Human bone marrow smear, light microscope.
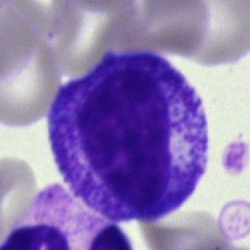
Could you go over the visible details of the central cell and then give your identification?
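Nucleus off-centre, toward the left of the cell. Cytoplasmic rim wider on the right than on the left. Cytoplasm crowded with many purple granules. Pale, clear patch in the cytoplasm just right of the nucleus. This is a myelocyte.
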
